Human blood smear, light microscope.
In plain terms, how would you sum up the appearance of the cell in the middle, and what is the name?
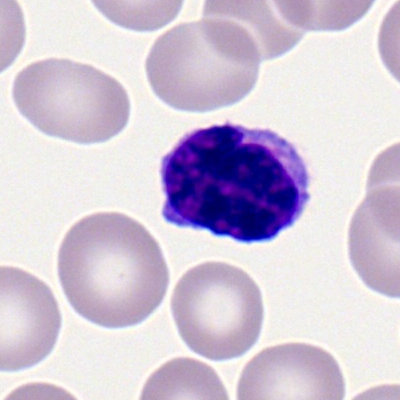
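Cytoplasm scant, a thin crescent chiefly to the right of the nucleus. Cytoplasm pale blue, without visible granules. Nucleus shows no distinct nucleolus. Cell: lymphocyte.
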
